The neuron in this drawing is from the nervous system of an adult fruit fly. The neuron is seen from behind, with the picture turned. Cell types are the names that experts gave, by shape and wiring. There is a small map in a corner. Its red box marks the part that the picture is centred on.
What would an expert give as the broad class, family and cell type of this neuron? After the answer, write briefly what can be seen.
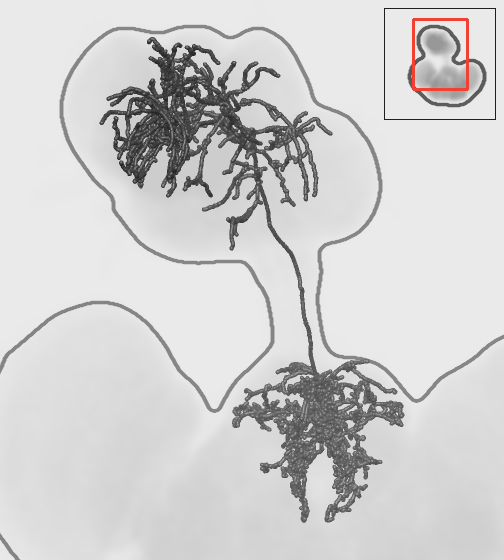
This is a descending neuron. Its family is hemilineage MX3. Its cell type is DNg98. The picture shows dozens of branch ends. In this view it is taller than it is wide.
